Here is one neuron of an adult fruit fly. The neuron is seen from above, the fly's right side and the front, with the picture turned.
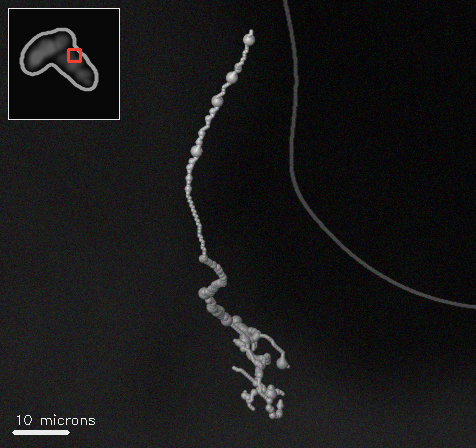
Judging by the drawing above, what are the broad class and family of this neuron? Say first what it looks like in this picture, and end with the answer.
The drawing shows no cell body. By the scale bar it is about 70 microns tall in this view. It is a sensory neuron entering the nerve cord. Its family is called class mechanosensory tactile.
